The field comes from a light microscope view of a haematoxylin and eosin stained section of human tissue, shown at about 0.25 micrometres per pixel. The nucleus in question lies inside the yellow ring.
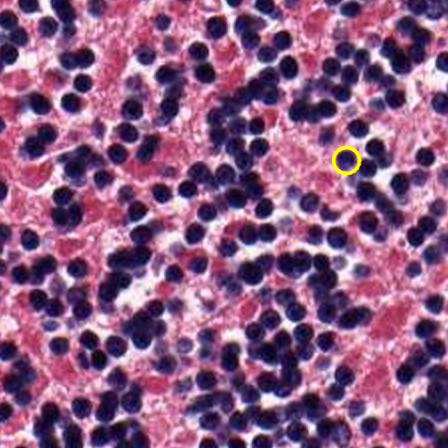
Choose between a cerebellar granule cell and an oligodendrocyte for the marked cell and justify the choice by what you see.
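This is a cerebellar granule cell. The nucleus is round and small, about the same size as the many nuclei crowded around it. Almost no cytoplasm can be seen; the nucleus appears nearly bare, with at most a thin pale rim. It lies at the edge of a dense crowd of similar dark round nuclei, beside a pink, finely grainy patch that has few nuclei.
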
